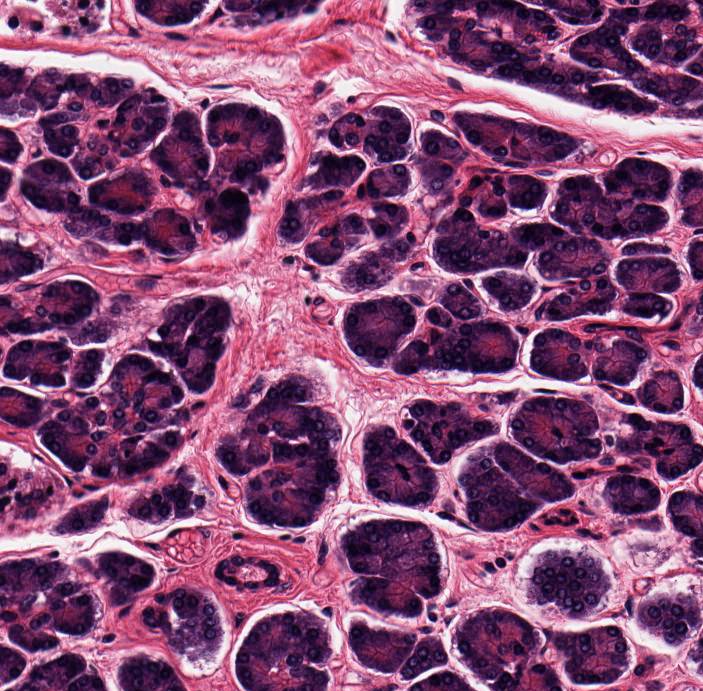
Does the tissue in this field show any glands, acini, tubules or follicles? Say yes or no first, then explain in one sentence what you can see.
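Yes. The field is filled with closely packed rounded acini grouped into lobules separated by bands of pink connective tissue.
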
